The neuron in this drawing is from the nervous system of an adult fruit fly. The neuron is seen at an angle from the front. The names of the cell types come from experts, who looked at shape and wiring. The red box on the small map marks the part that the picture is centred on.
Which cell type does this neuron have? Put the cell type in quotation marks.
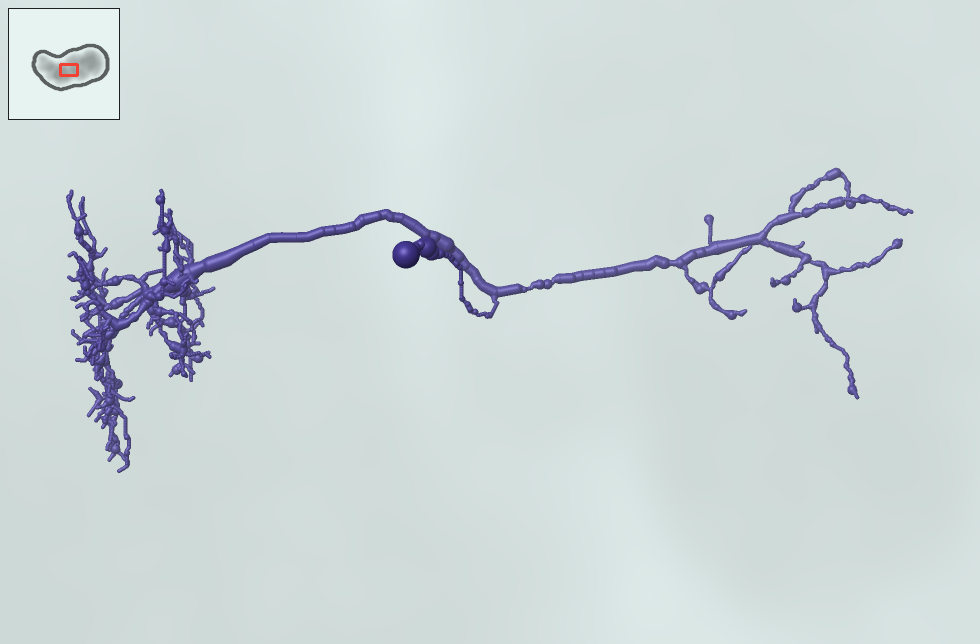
"LC4"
